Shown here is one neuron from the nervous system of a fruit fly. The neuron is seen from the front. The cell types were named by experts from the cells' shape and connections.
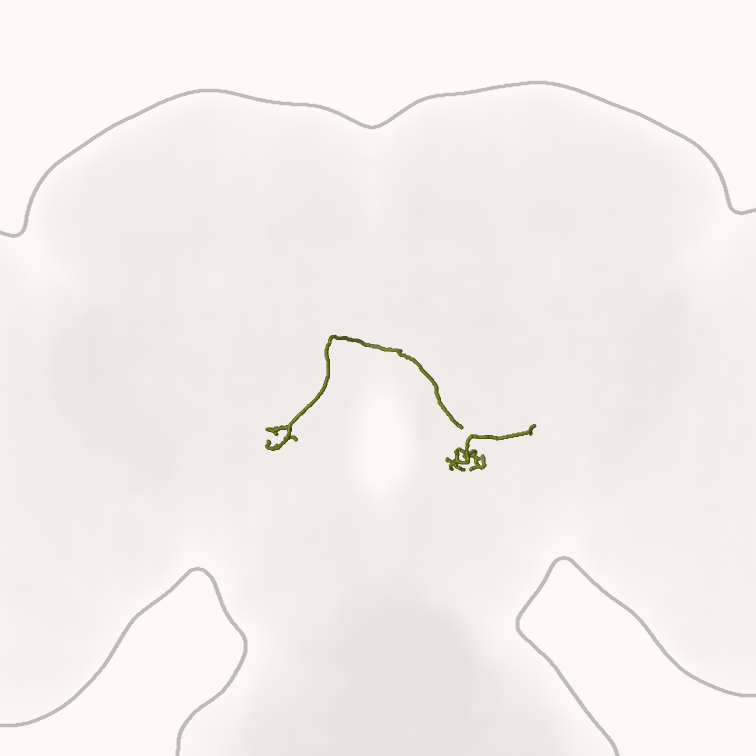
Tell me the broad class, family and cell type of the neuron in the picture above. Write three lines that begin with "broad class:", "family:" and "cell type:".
broad class: sensory neuron entering the brain
family: class olfactory
cell type: ORN_VA3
